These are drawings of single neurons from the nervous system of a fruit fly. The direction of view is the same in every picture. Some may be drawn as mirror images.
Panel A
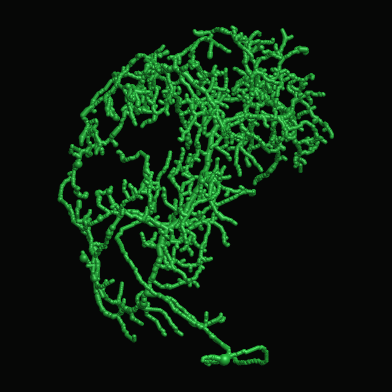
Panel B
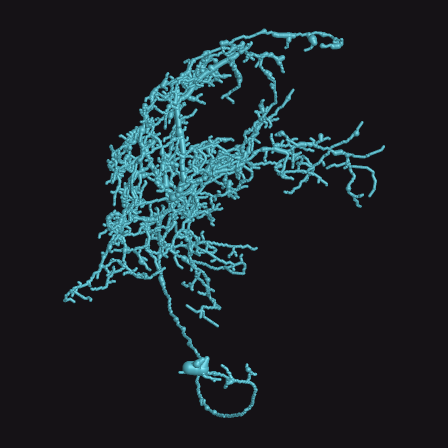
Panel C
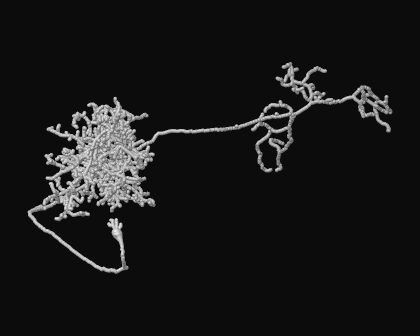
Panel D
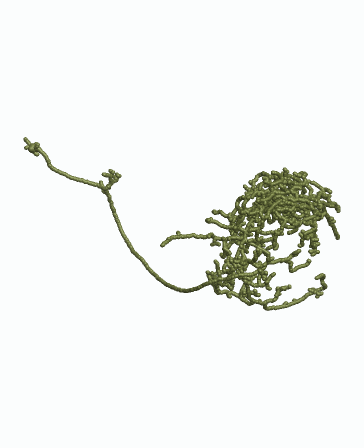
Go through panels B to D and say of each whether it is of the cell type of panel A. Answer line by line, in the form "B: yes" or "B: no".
B: yes
C: no
D: yes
